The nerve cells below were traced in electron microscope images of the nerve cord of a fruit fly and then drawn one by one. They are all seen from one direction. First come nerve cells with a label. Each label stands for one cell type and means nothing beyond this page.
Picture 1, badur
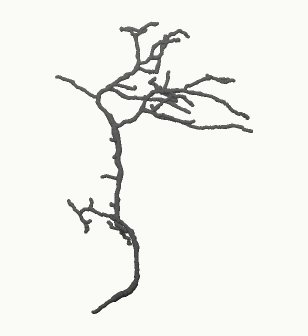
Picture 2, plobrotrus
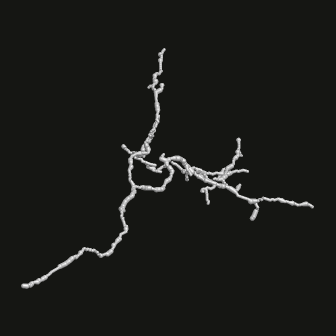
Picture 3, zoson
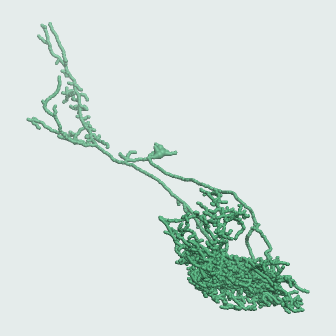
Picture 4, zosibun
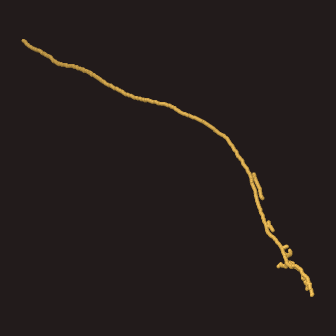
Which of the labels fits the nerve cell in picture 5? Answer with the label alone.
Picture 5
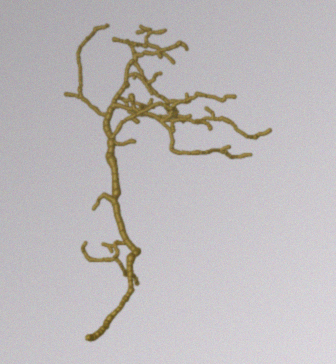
badur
